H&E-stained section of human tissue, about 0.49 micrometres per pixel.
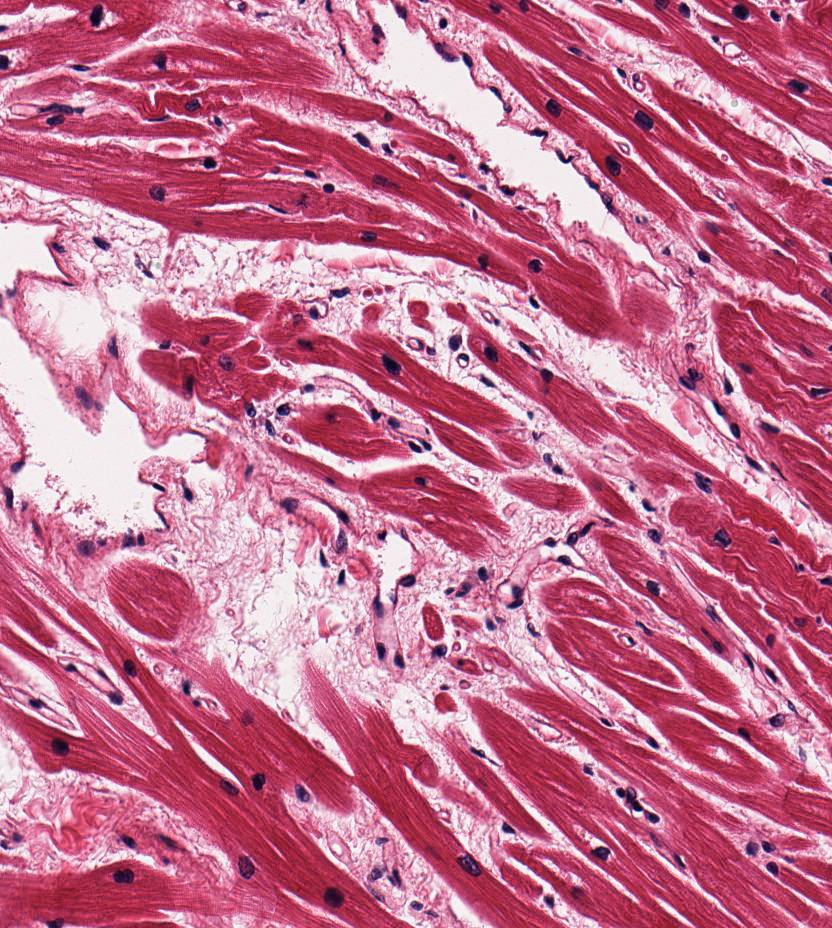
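Atrial appendage of the heart: the muscle fibres cross the field diagonally, upper left to lower right, branching and joining their neighbours. Oval nuclei sit in the middle of the fibres, and the cytoplasm is deeply eosinophilic with fine lengthwise fibrillar streaks.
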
